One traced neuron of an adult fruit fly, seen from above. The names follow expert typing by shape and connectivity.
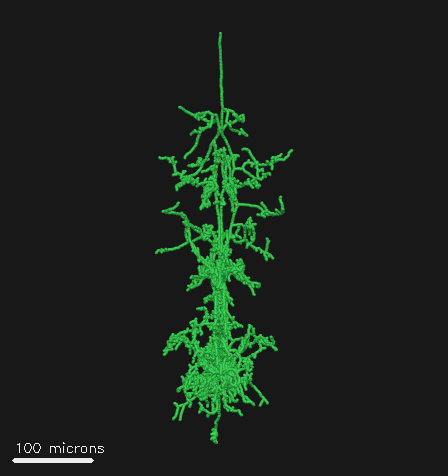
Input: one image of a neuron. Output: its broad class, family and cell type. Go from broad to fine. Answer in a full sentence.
An ascending neuron of hemilineage 05B, type AN05B005.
